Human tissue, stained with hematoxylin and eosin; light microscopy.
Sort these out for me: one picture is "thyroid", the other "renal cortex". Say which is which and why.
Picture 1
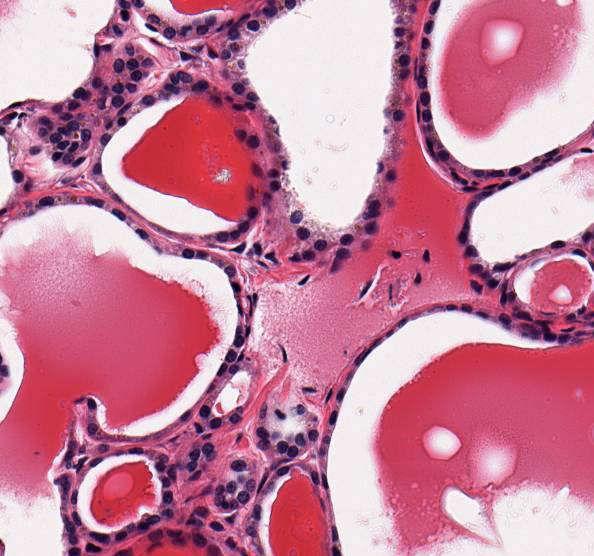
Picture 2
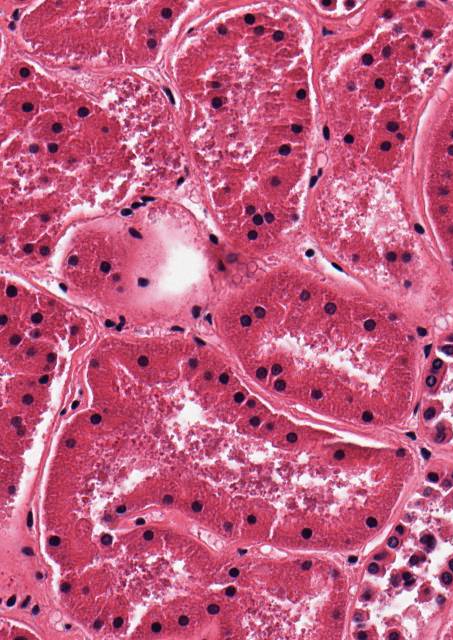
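What I have here is thyroid in picture 1 and renal cortex in picture 2. The first is built of closed rounded units of widely varying size, lined by one layer of flattened to low cuboidal cells and filled with pink material. I see small round clear holes in that pink content in several units, at upper right and lower right among others. Picture 2 instead is filled by large, closely packed tubules cut in various planes, each lined by a single layer of cells with abundant granular pink cytoplasm.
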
